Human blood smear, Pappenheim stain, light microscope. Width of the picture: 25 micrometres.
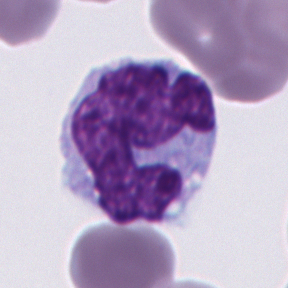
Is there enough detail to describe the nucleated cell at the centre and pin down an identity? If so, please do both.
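The cell has a roughly round outline with a slightly fuzzy edge. Its chromatin is dark purple and shows a coarse, streaky pattern. The cytoplasm is pale grey-blue and holds no coarse dark granules. The cell is a monocyte.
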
